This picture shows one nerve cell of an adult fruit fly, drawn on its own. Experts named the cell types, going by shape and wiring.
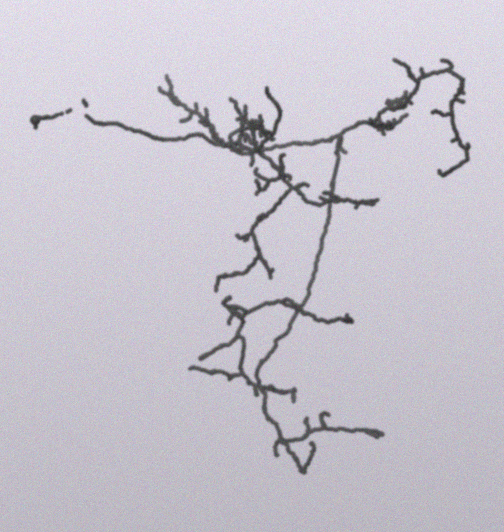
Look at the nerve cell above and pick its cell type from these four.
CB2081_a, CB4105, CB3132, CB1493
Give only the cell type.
CB3132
